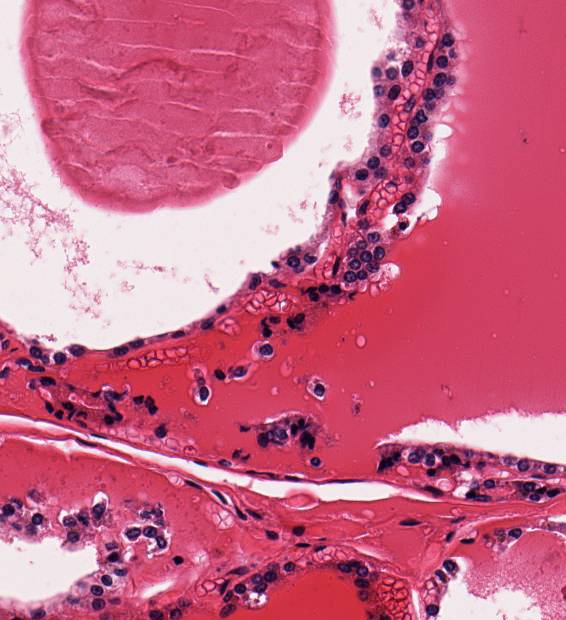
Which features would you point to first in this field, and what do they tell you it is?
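My answer is thyroid follicle. Mostly, I find large spaces filled with homogeneous pink material, parted by thin cellular septa.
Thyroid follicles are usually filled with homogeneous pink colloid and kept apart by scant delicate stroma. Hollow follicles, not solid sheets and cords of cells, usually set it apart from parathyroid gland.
Next I look at the lining cells: small, round, dark-staining nuclei of fairly uniform size.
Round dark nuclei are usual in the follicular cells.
At the upper left, the pink mass has shrunk away from its lining, leaving a white gap, and shows parallel cracks.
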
